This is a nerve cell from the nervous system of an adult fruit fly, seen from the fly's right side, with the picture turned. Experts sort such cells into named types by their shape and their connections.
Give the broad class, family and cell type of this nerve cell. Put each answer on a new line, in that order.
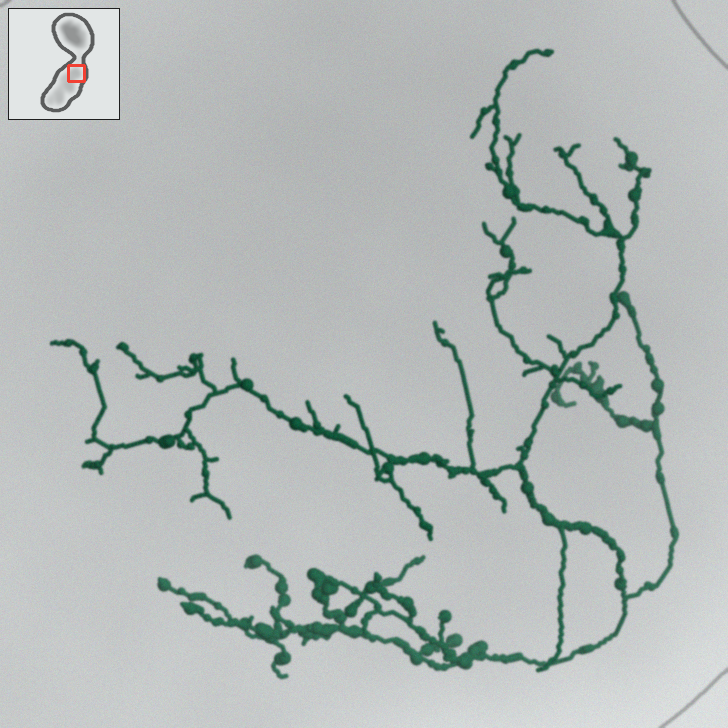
nerve-cord intrinsic neuron
hemilineage 01B
IN01B027_f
